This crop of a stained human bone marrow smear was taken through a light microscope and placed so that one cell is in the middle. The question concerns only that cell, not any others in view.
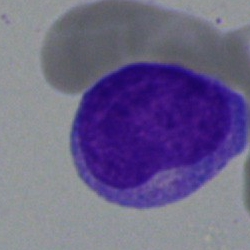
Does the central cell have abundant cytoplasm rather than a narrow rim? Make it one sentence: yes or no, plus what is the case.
No, the cell does not have plenty of cytoplasm; its nucleus fills most of it.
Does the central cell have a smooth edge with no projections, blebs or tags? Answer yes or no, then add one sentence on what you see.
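Yes. The cell has a smooth, rounded outline.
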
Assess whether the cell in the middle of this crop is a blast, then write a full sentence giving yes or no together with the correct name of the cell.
Yes, the one cell at the centre is a blast.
